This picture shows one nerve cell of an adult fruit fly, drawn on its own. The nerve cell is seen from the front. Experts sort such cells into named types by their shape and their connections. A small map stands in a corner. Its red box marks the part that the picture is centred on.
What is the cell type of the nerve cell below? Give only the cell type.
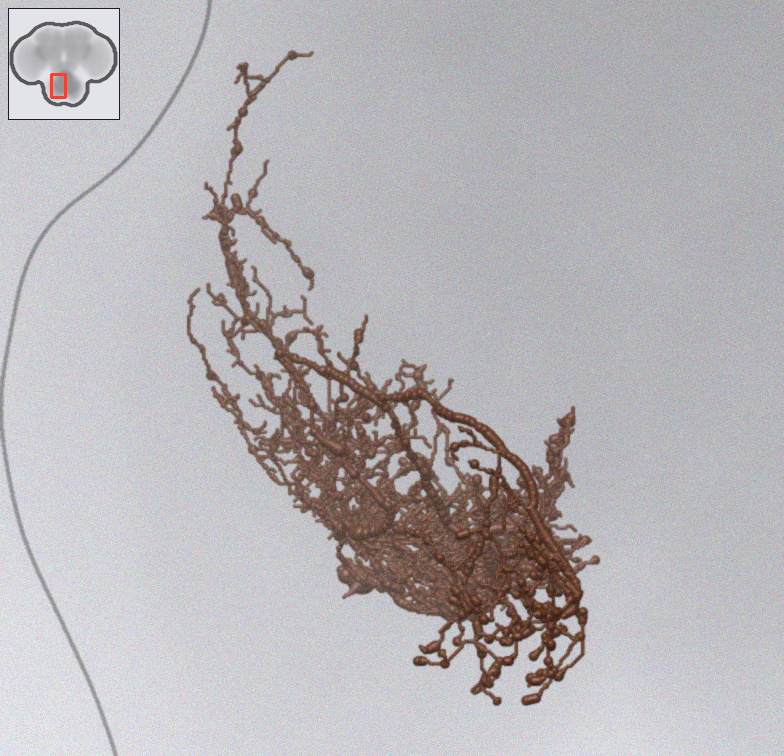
IN13A004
